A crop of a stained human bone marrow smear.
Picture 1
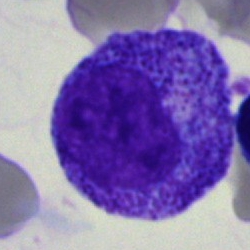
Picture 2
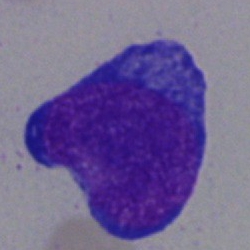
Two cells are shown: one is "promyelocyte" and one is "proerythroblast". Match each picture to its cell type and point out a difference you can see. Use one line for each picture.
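Picture 1 is a promyelocyte. Numerous purple granules crowd the cytoplasm and also lie over the nucleus.
Picture 2 is a proerythroblast. No distinct granules are seen in the cytoplasm.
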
